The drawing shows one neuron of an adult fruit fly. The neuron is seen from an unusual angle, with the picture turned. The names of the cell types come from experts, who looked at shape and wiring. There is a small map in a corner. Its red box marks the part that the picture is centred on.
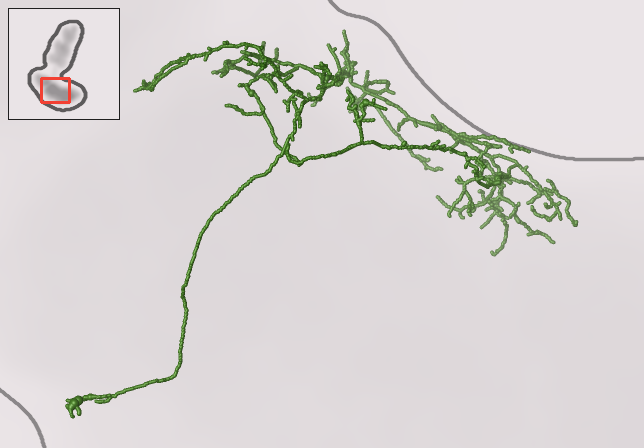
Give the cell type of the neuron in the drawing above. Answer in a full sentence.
The cell type is PS324.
